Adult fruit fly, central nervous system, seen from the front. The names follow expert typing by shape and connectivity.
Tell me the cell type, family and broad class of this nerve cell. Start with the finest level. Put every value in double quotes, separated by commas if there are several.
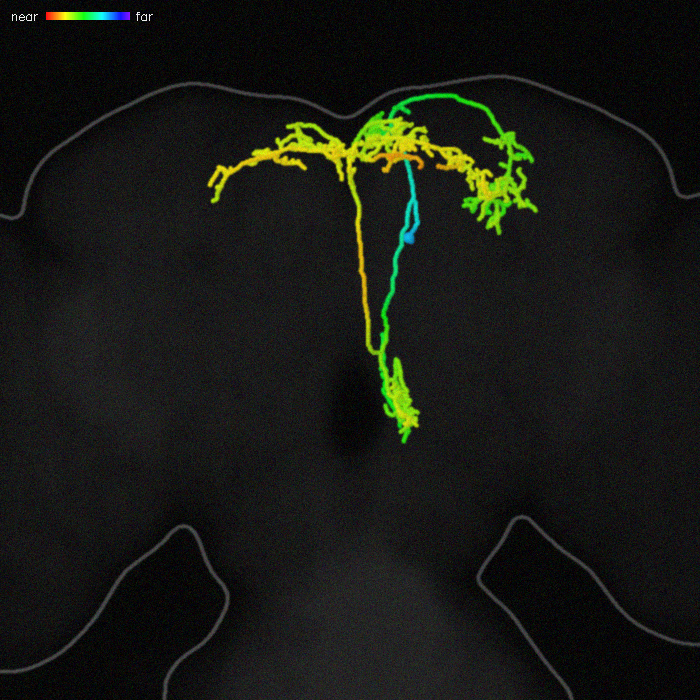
"SMP720m", "hemilineage DM2_central", "central-brain intrinsic neuron"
